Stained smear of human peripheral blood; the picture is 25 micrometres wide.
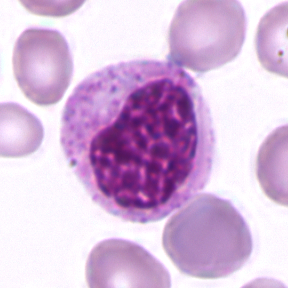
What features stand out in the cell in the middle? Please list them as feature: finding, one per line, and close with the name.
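Outline: round and smooth all the way around.
Cytoplasm: a wider rim on the left of the nucleus than on the right.
Granules: fine, reddish-purple, scattered throughout the cytoplasm.
Vacuoles: none visible in the cytoplasm.
Name: metamyelocyte.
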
